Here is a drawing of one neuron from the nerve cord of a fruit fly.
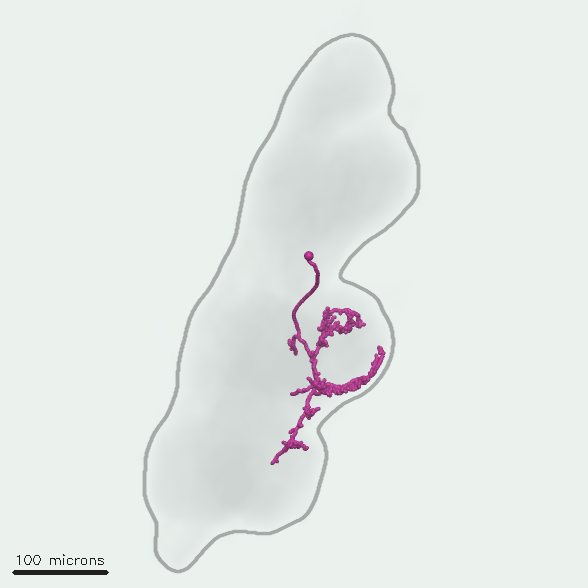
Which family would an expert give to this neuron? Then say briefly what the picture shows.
The family is hemilineage 23B. It is a nerve-cord intrinsic neuron. By the scale bar it is about 250 microns tall in this view. As drawn here it is taller than it is wide.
